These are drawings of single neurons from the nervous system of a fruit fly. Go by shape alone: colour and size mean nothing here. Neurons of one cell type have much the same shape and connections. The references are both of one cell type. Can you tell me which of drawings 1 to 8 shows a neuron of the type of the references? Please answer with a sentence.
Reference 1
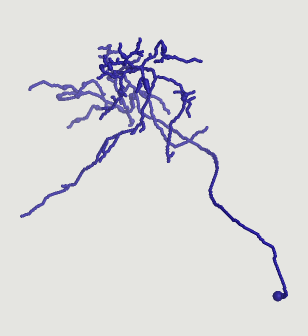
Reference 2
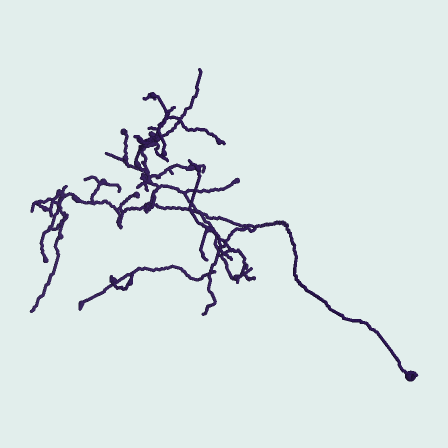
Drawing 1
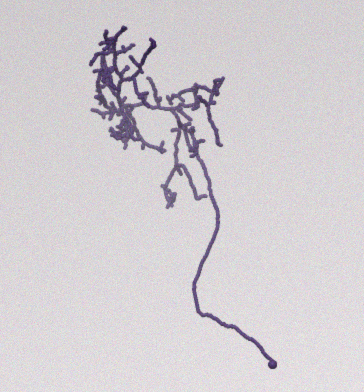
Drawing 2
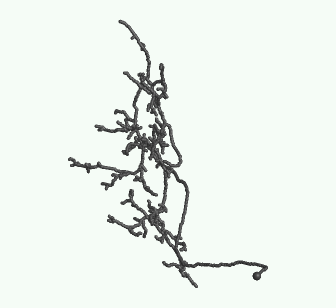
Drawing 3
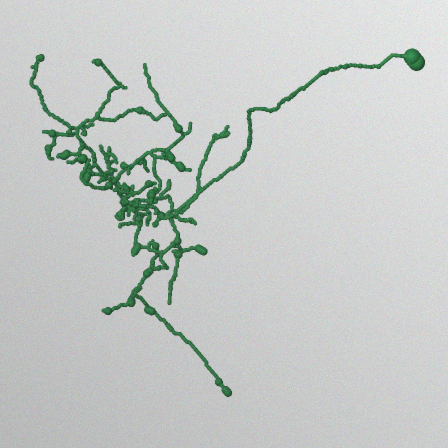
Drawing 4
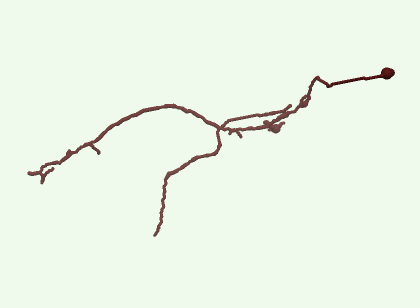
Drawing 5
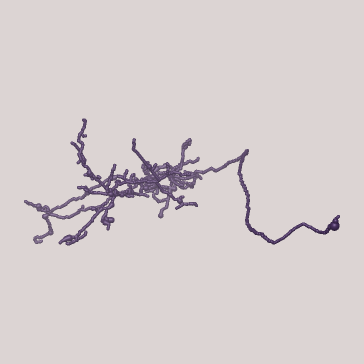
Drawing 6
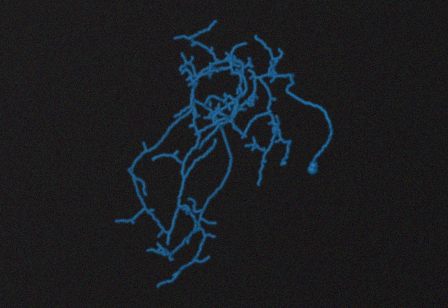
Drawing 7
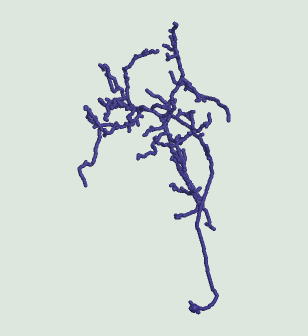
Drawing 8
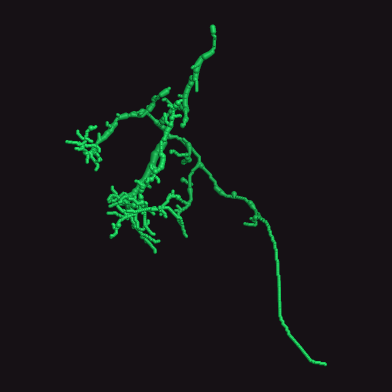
Drawing 3 shows a neuron of the same cell type.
